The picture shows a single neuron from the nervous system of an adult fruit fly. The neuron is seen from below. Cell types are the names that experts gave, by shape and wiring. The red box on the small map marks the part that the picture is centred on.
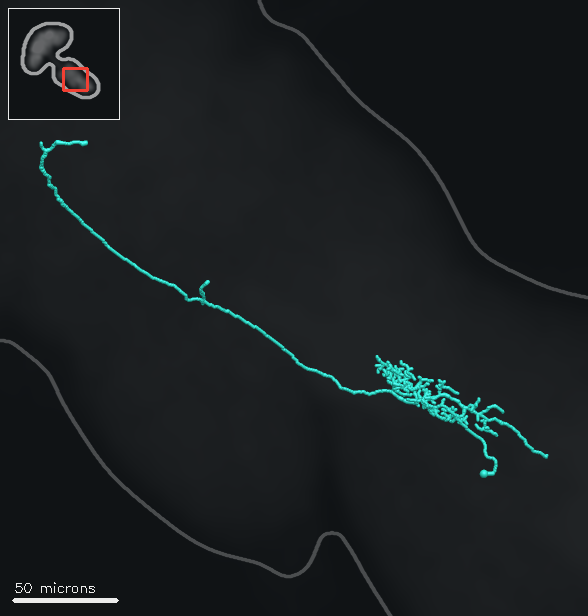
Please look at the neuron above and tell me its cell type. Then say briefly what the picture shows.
It is of cell type IN10B028. It is a nerve-cord intrinsic neuron. It lies in the nerve cord. Its cell body lies at the lower right of the picture. From left to right in the picture it spans about 250 microns.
